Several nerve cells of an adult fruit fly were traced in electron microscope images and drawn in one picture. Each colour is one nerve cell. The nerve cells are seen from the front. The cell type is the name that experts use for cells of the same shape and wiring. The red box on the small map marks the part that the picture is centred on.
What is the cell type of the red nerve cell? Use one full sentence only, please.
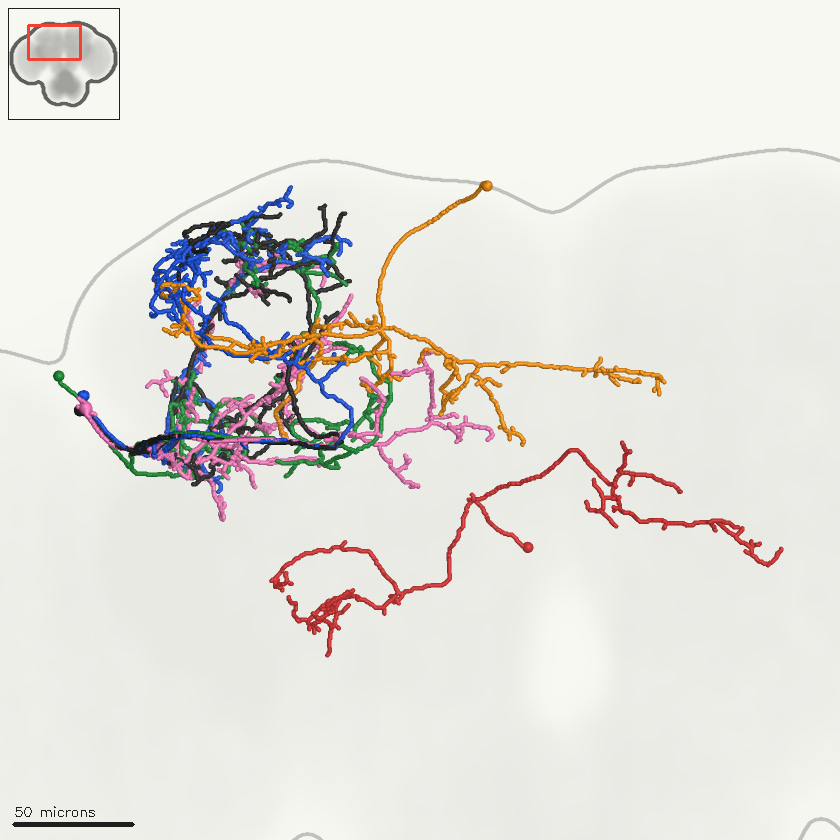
It is CB2694 that names the cell type of this nerve cell.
